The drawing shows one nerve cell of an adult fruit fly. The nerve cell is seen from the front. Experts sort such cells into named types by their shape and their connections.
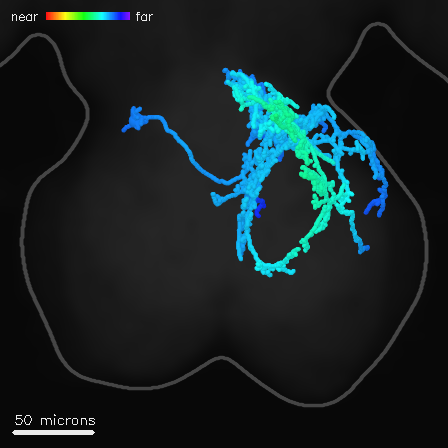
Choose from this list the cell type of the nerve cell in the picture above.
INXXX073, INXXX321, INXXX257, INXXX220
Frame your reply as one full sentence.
By cell type, this nerve cell is classified as INXXX073.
